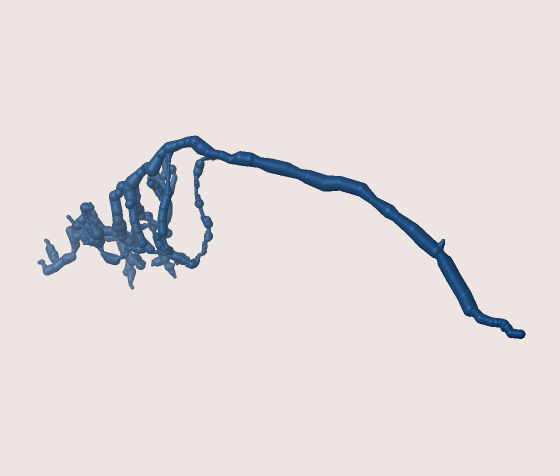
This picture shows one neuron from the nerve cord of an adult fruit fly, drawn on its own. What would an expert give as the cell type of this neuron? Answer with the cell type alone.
SNxx15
